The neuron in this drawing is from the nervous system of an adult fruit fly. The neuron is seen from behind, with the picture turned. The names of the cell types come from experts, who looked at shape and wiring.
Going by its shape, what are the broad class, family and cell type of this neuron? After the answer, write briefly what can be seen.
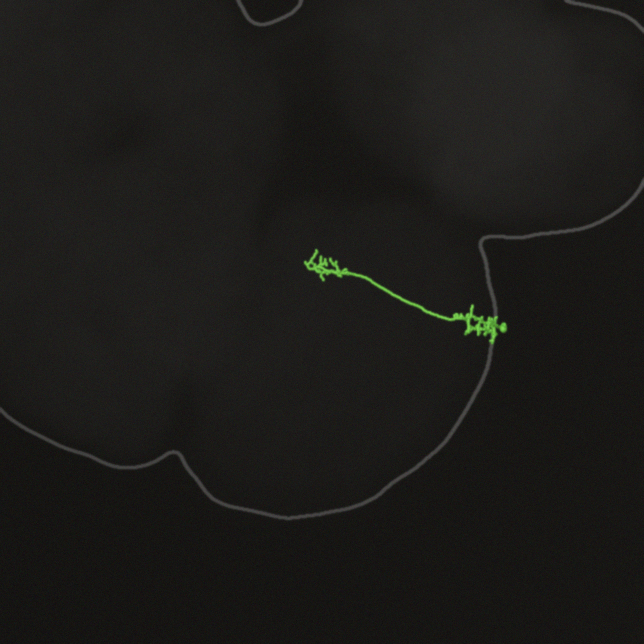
It is an optic-lobe intrinsic neuron. Its family is Tm. It is of cell type Tm37. The cell body is on the right of the picture. As drawn here it is wider than it is tall.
